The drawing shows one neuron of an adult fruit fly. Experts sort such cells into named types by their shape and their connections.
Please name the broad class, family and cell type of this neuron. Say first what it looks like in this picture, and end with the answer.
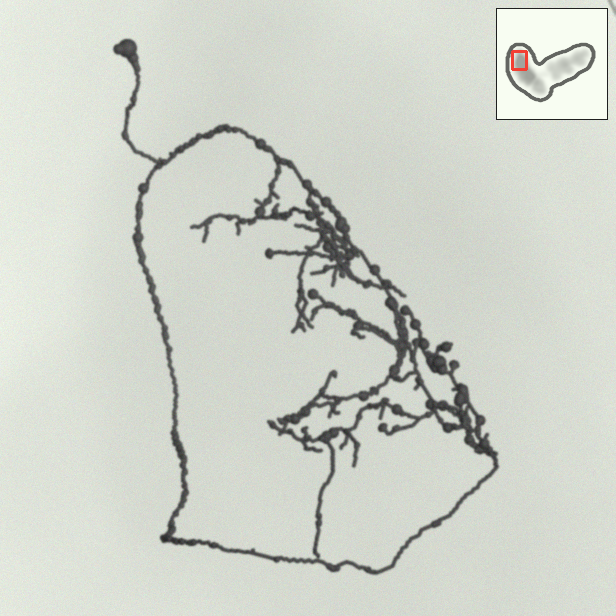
The cell body can be seen at the upper left of the picture. The picture shows dozens of branch ends. It is a central-brain intrinsic neuron. The family is hemilineage LHl2_dorsal. Its cell type is LHAD1b5.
